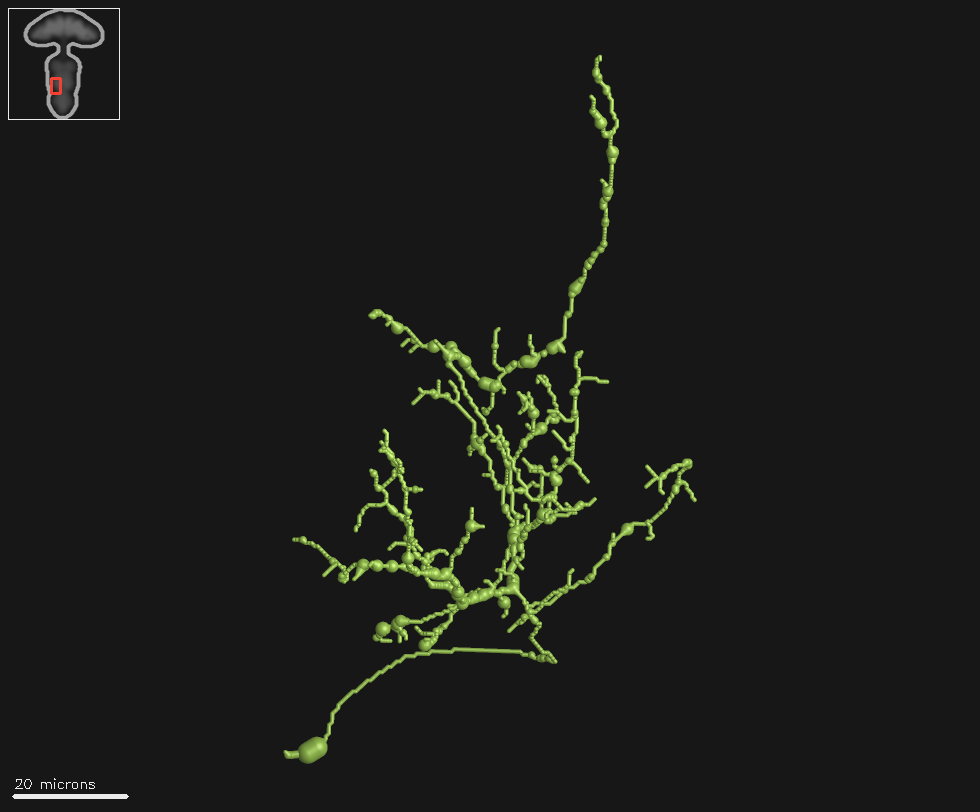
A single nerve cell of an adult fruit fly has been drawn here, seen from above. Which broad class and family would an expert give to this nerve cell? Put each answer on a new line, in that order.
nerve-cord intrinsic neuron
hemilineage 20A.22A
